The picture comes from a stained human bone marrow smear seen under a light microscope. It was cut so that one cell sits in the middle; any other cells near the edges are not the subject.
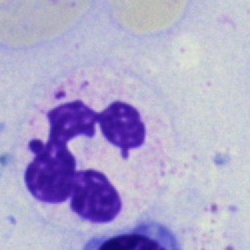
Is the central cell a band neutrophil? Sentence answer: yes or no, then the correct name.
No, instead of a band neutrophil, the centred cell represents a segmented neutrophil.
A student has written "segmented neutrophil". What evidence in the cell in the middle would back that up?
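Students should first note the cytoplasm: plentiful and pale pinkish-lilac, as befits a segmented neutrophil.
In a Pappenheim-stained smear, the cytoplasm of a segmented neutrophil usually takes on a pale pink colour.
The fine pinkish-violet granules scattered through the cytoplasm fit as well.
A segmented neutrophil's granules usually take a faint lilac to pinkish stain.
The chromatin is dark purple and coarsely clumped, and a small round knob juts from the left side of the nucleus.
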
